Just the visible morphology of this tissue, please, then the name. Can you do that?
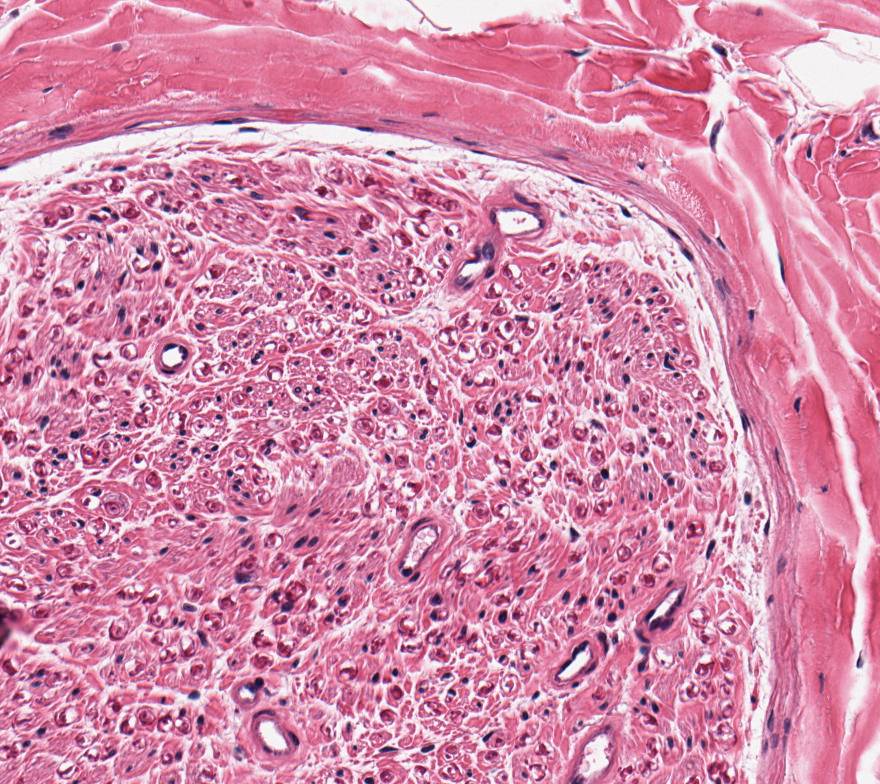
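A rounded bundle of nerve fibres, cut across, fills the lower left and centre. Its many small round fibre profiles each show a pink central axon in a pale ring. A thin layered sheath of flattened cells bounds its top and right. This is tibial nerve.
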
